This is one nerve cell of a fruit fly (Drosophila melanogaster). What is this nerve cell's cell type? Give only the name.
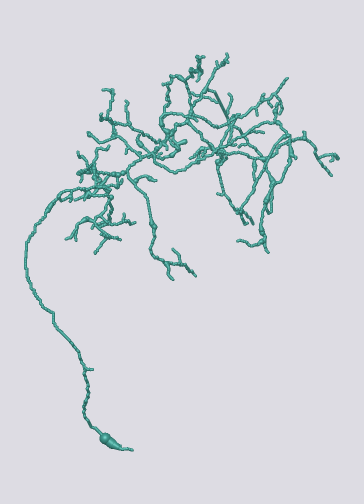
IN04B108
